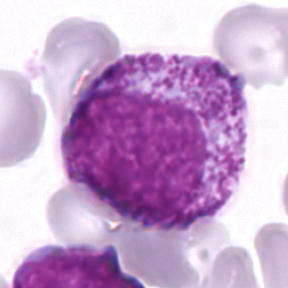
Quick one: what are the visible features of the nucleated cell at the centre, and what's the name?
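Sure, this one's roughly round in outline. Its nucleus sits off-centre, toward the lower left, and the cytoplasm forms its widest band on the upper right. That cytoplasm is crowded with coarse purple granules. It's a myelocyte.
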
